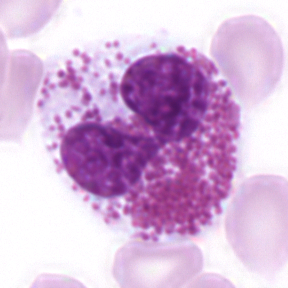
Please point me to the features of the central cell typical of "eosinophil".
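The nucleus of this eosinophil has two separate lobes, one to the upper right and the other to the lower left.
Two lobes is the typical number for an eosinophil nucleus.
The cytoplasm is packed with many round, reddish-pink granules of similar size, most densely in the lower right part of the cell.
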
